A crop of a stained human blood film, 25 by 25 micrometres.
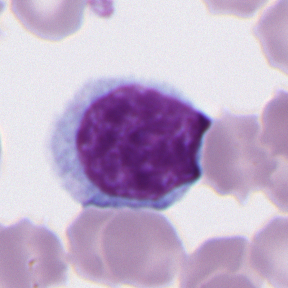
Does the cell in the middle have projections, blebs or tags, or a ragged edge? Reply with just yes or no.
Yes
